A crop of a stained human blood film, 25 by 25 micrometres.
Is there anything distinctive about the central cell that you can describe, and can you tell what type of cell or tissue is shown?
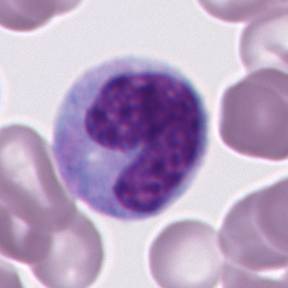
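A smooth, round outline encloses a kidney-shaped nucleus whose notch opens toward the left. The cytoplasm is pale greyish-blue, with a small pale spot lying left of the nuclear notch. Cell type: monocyte.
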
